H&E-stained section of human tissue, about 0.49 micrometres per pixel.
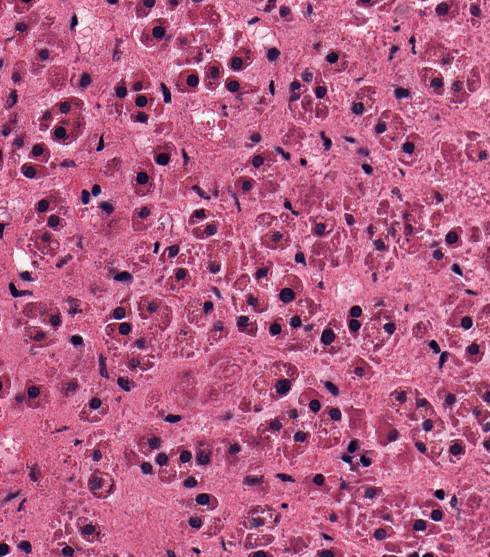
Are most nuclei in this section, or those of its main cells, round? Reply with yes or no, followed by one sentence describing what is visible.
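Yes. The nuclei of the large cells are round with a prominent dark nucleolus.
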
